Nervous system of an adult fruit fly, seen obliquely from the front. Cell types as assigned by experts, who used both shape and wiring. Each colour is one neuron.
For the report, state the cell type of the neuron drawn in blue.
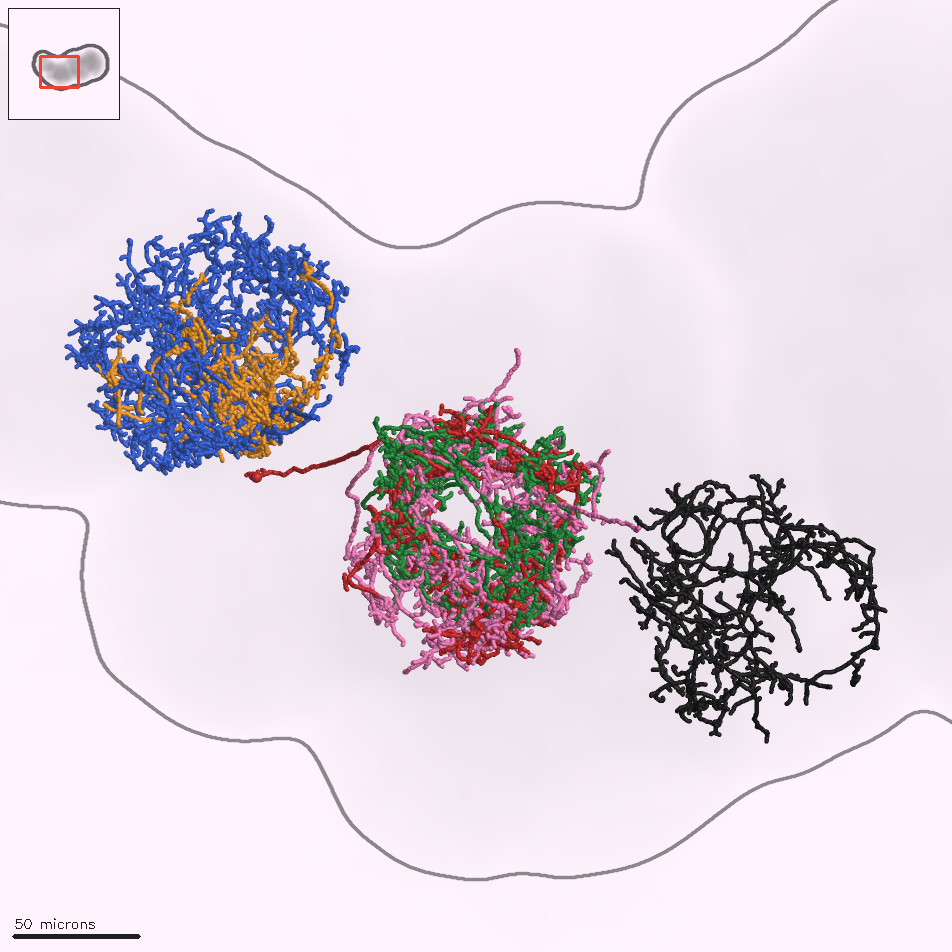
IN09A003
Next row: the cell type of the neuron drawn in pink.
IN03A006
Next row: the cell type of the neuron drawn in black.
IN03A017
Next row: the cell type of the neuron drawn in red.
IN03A020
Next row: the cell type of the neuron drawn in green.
IN20A.22A002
